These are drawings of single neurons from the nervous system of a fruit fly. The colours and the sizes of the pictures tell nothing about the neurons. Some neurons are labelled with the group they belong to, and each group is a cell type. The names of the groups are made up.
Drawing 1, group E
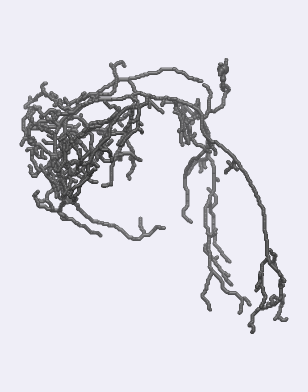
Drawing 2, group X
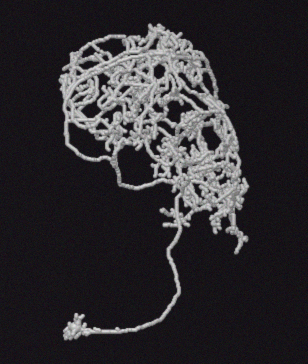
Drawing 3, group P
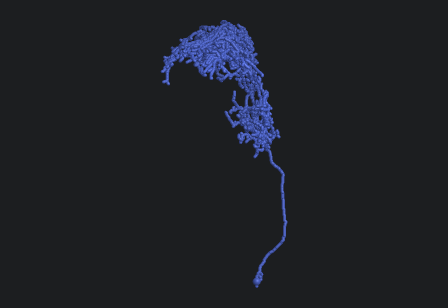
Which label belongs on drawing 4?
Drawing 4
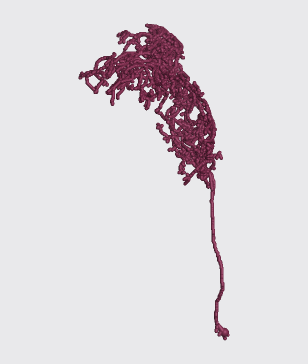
group P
